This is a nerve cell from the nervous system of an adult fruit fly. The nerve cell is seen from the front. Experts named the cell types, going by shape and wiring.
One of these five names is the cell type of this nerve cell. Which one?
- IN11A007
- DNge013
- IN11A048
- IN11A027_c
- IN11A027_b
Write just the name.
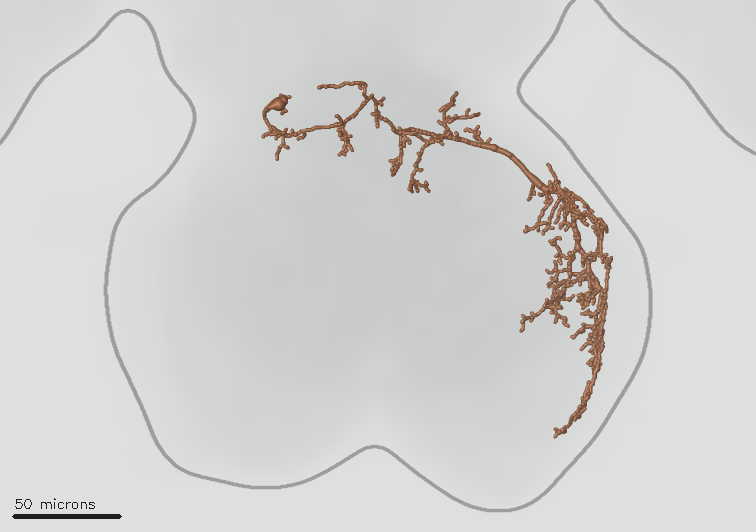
IN11A048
